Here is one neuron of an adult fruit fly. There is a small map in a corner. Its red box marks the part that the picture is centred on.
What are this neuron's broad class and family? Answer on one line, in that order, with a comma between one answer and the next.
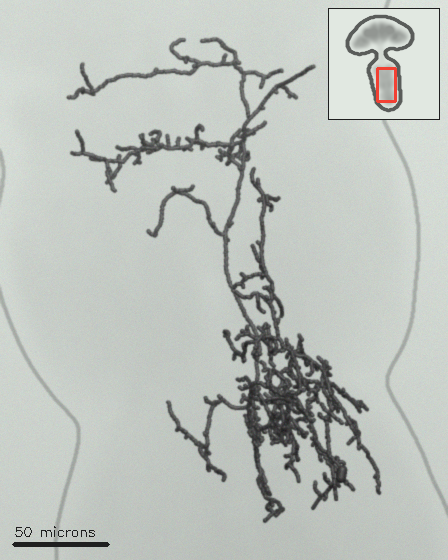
nerve-cord intrinsic neuron, hemilineage 17B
